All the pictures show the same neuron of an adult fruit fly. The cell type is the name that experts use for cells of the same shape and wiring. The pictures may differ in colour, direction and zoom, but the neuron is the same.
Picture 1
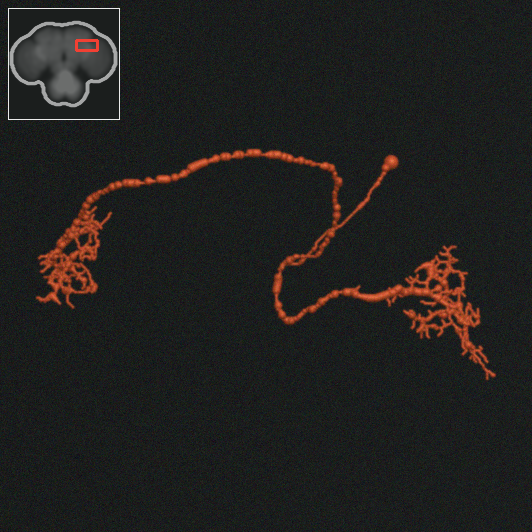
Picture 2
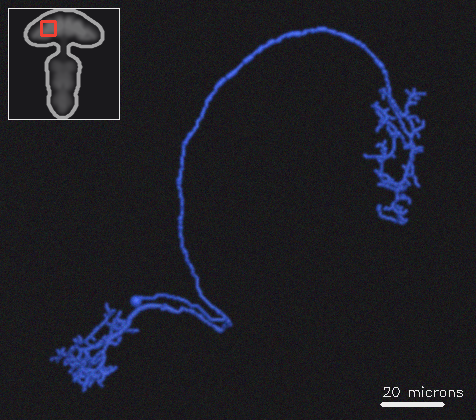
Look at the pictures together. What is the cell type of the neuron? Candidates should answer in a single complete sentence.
In the scheme of cell types, this neuron is LC9.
